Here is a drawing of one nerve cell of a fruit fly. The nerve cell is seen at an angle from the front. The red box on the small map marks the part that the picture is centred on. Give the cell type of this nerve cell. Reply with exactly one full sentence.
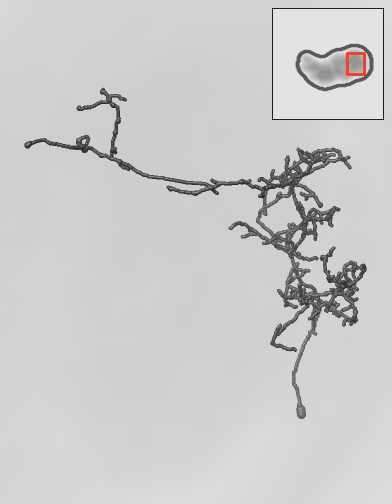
The nerve cell is typed under the name CB1302.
